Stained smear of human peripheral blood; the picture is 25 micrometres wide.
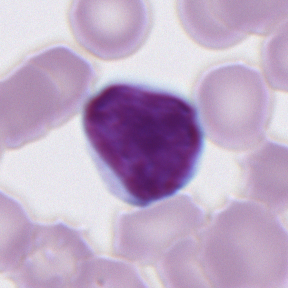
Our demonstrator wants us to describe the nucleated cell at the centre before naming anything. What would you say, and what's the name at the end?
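First, the nucleus: a single mass, with no lobes. Its chromatin is dense and dark purple, mottled in texture. Next, the cytoplasm: it shows only as a thin rim, widest at the lower left of the cell, and what can be seen of it is pale blue. Last, size: the cell is about 11 micrometres across. Name: typical lymphocyte.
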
